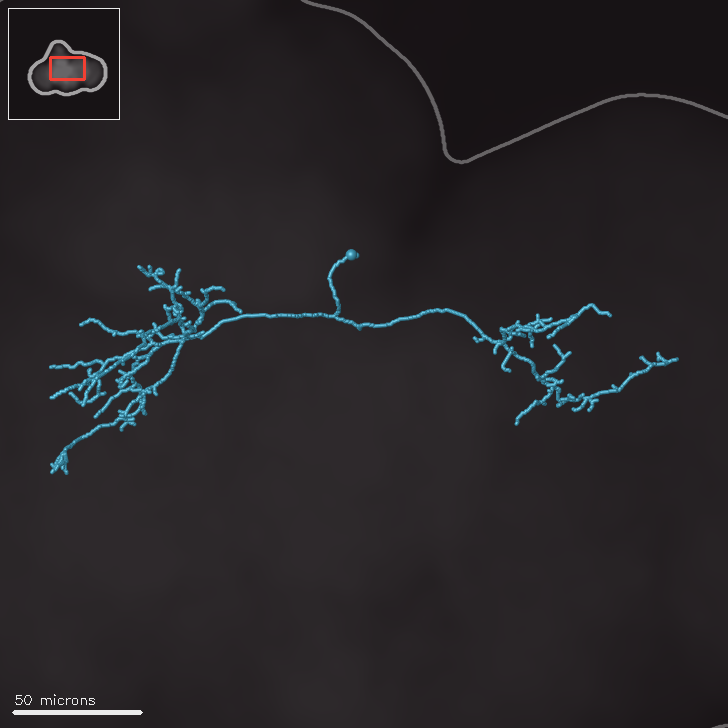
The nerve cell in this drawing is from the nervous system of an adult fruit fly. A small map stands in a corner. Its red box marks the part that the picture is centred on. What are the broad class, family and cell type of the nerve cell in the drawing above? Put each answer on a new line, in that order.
central-brain intrinsic neuron
hemilineage DM1_dorsal
CB4073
